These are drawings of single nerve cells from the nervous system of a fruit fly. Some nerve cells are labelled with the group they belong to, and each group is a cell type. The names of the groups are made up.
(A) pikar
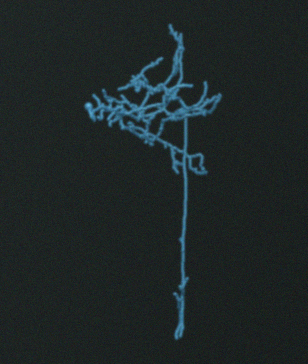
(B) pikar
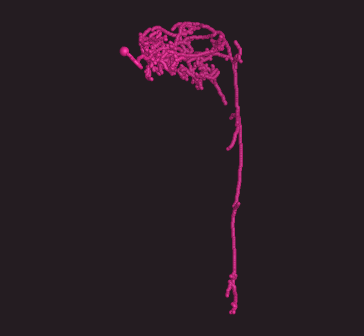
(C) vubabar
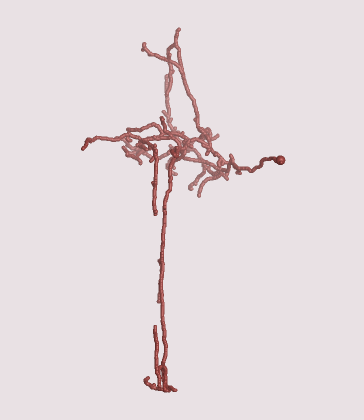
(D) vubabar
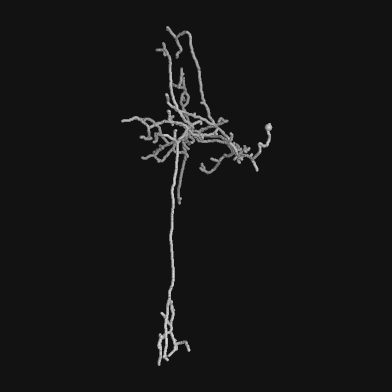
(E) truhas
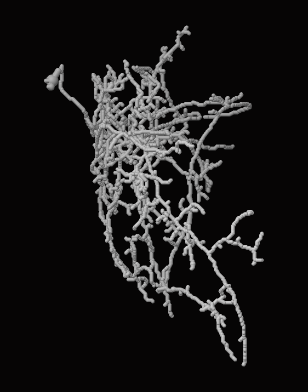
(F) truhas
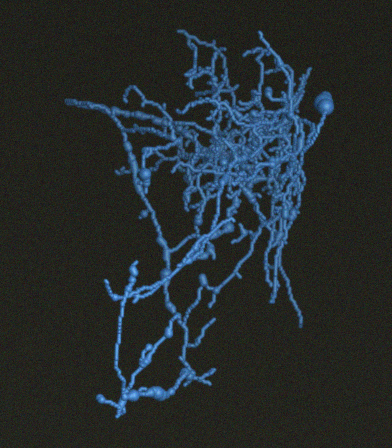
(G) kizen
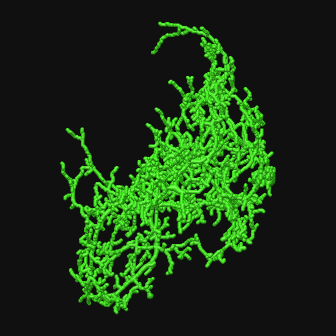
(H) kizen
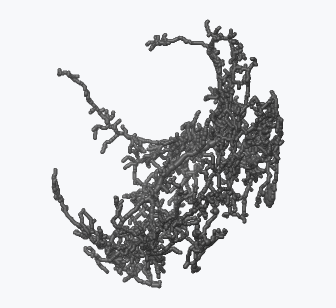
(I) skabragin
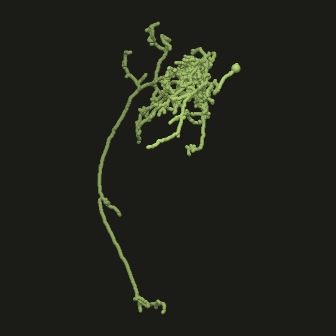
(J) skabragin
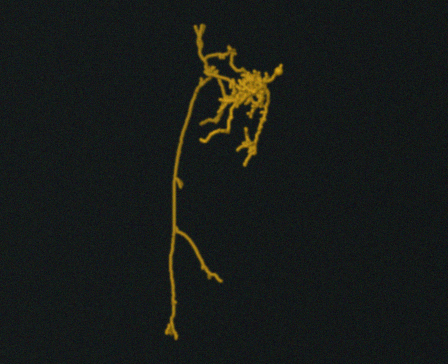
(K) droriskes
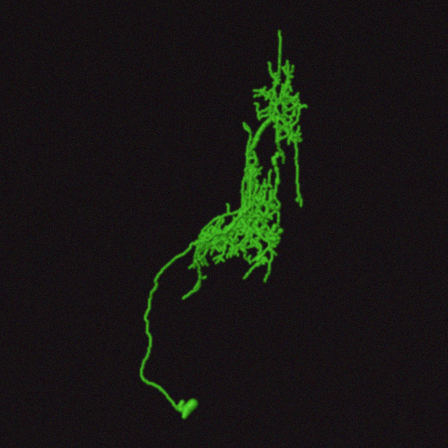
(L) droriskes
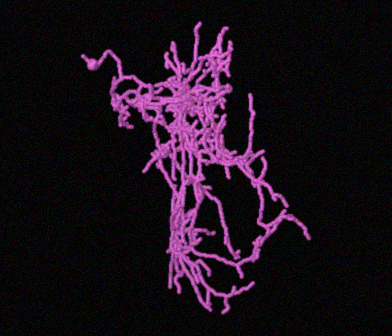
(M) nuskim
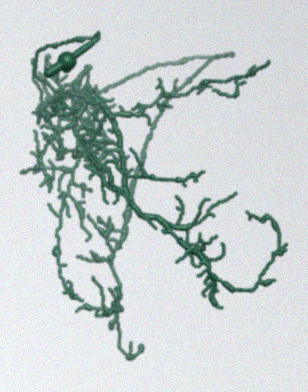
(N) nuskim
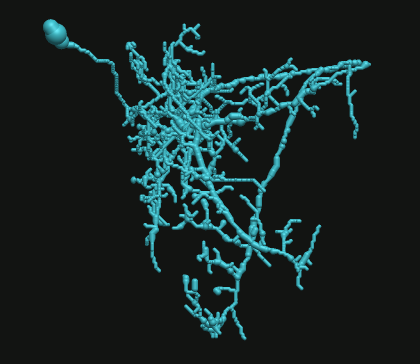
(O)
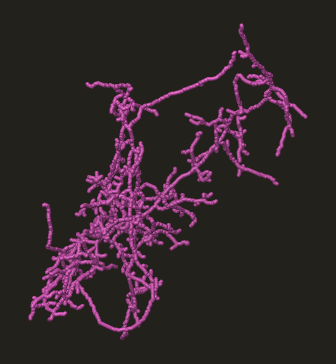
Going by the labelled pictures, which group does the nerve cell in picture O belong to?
truhas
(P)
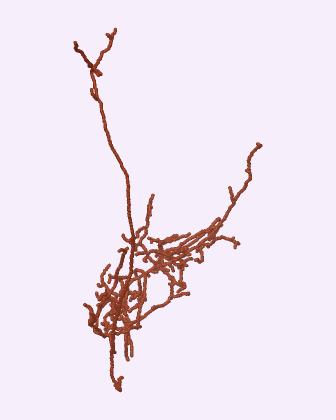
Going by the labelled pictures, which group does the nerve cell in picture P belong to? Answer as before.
skabragin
